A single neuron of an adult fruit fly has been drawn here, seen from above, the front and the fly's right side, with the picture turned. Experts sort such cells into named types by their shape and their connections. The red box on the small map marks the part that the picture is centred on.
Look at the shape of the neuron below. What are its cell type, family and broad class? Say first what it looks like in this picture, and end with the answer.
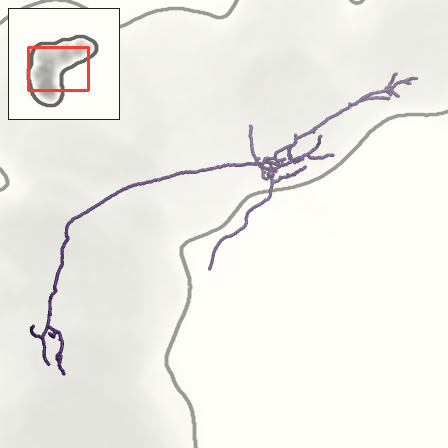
In this view it is wider than it is tall. Its cell type is SApp04. The name of its family is class mechanosensory proprioceptive. Its broad class is sensory neuron ascending to the brain.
